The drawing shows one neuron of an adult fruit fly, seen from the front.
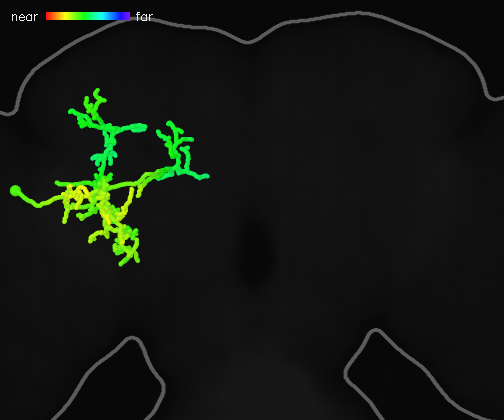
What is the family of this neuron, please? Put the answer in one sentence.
The family is hemilineage VLPl2_medial.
